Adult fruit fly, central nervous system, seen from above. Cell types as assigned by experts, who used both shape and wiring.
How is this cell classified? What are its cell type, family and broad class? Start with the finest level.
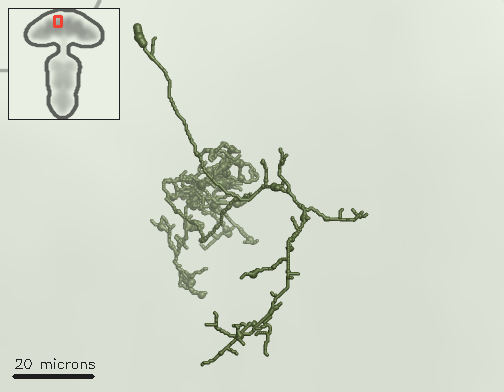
CB1956; hemilineage CREa2_ventral; central-brain intrinsic neuron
